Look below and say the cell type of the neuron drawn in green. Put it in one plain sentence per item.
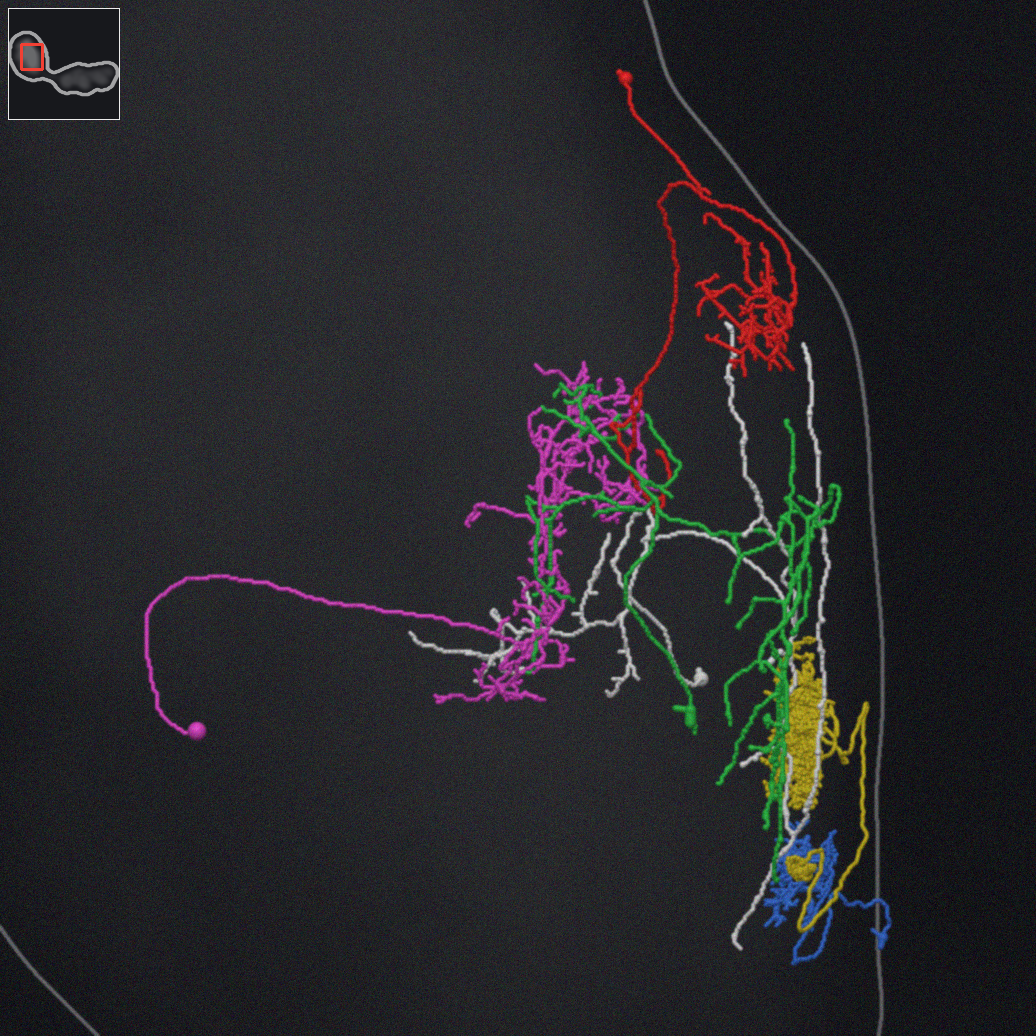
The cell type is LPT111.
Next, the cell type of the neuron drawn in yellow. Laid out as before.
The cell type is LPi43.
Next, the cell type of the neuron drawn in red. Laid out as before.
The cell type is LPT100.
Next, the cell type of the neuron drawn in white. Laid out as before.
The cell type is LPT112.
